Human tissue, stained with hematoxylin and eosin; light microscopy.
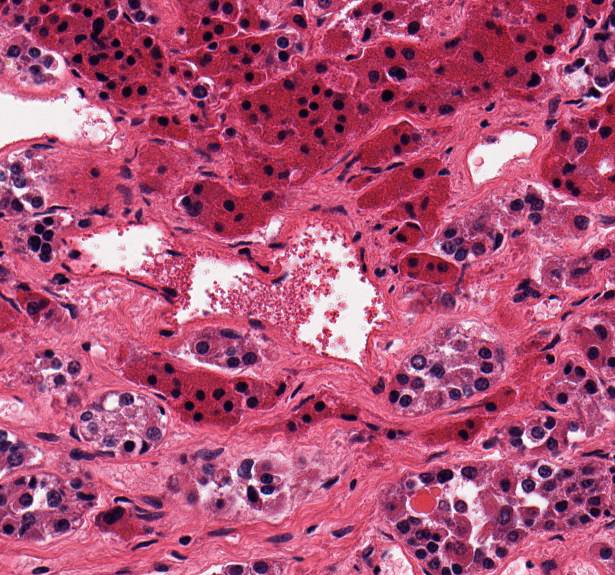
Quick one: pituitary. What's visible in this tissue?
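In the upper field, large polygonal cells with deeply eosinophilic cytoplasm form sheets and cords. Below, the cells lie in small nests, their cytoplasm paler, pinkish-grey and partly vacuolated. Irregular thin-walled vascular spaces holding red blood cells sit near the centre.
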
